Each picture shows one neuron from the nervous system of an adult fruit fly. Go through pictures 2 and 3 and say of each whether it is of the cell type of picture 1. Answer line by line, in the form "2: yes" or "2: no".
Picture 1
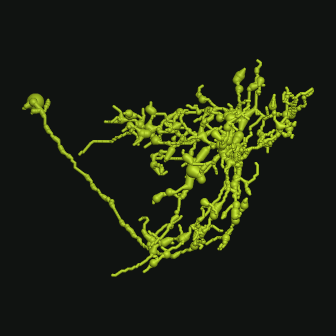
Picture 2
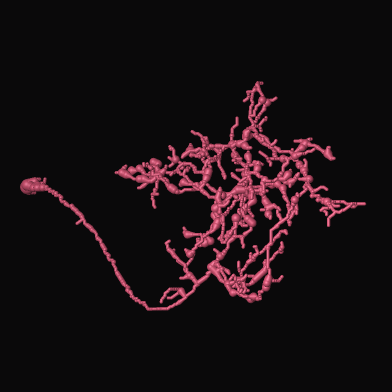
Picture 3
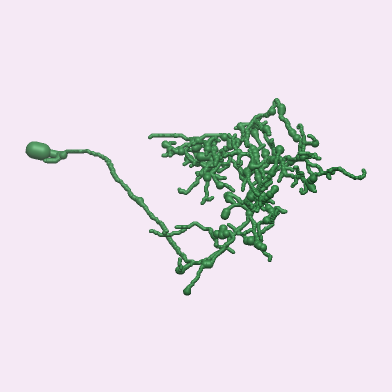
2: yes
3: yes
